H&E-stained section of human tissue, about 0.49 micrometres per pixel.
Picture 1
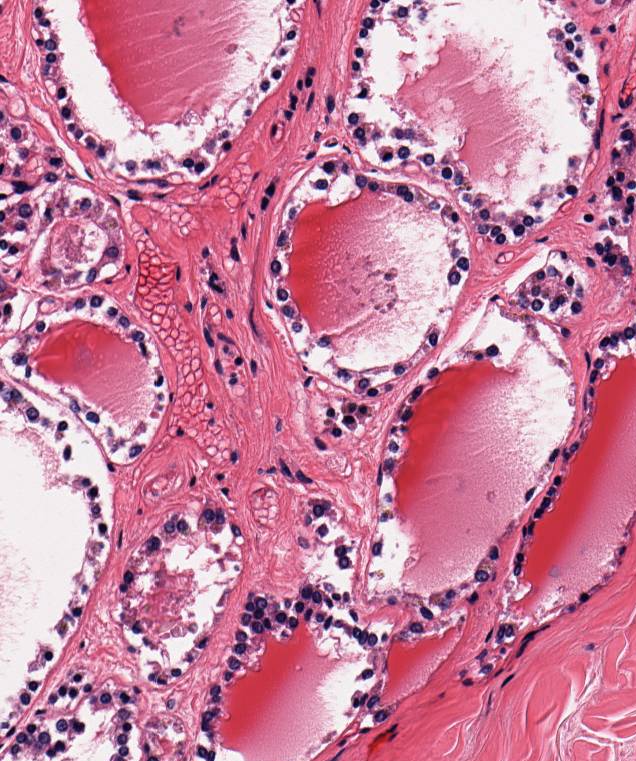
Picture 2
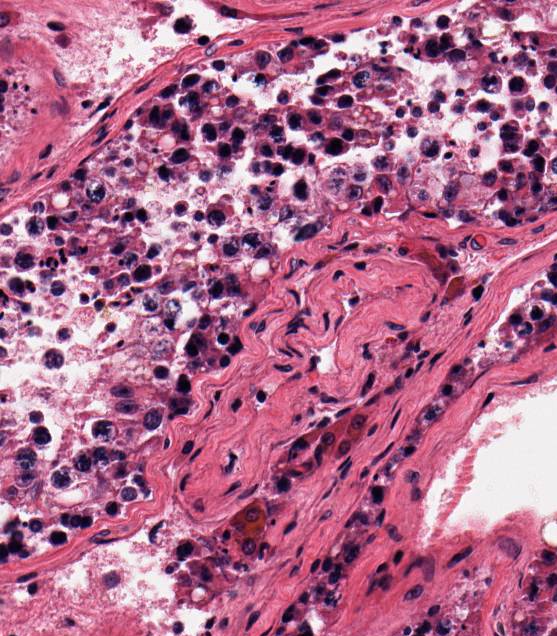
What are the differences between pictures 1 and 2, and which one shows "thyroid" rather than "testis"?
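Assignment comes first: thyroid is picture 1, testis picture 2. Units: the thyroid has rounded follicles of differing sizes between bands of stroma, while in the testis, compartments packed with loose cells fill the upper part and left side, separated by a diagonal band of wavy pink fibrous tissue. Cells: thyroid follicles have a single layer of low cuboidal cells with small round dark nuclei; testis compartments hold mostly round cells with dark, round nuclei and clear gaps between them, plus larger cells with pale, finely vacuolated cytoplasm.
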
